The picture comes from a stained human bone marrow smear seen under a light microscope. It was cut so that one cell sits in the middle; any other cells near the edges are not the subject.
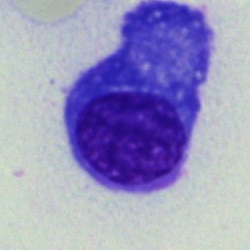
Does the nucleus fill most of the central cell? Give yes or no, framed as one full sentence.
No, the cytoplasm of this cell is abundant.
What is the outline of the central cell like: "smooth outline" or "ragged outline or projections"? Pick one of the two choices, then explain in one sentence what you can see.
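Ragged outline or projections. The upper edge of the cell is ragged, while the lower edge is smooth.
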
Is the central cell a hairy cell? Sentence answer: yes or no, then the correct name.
No, a plasma cell rather than a hairy cell is the cell at the centre of the crop.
